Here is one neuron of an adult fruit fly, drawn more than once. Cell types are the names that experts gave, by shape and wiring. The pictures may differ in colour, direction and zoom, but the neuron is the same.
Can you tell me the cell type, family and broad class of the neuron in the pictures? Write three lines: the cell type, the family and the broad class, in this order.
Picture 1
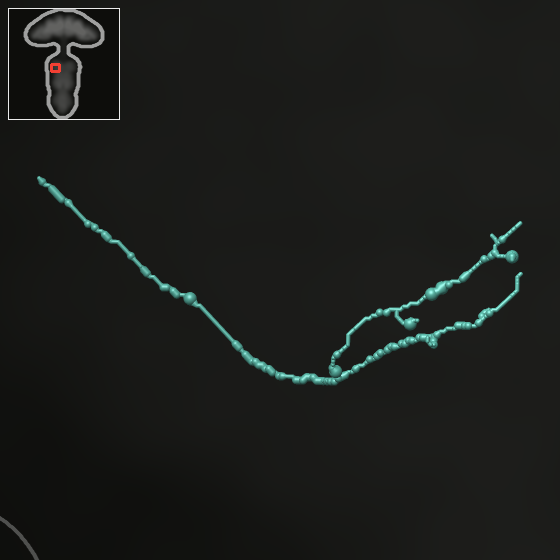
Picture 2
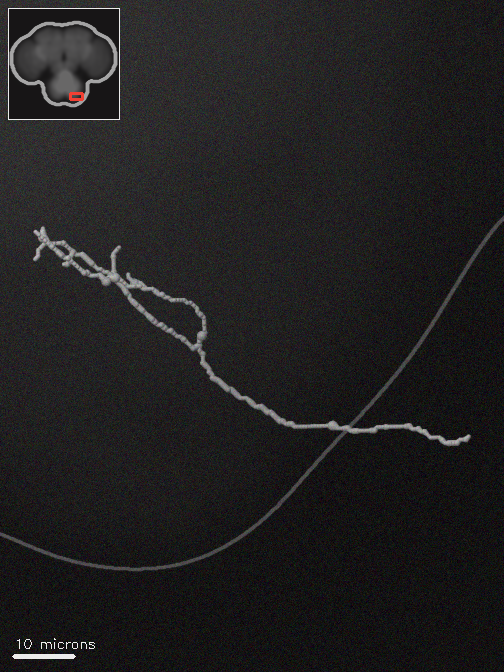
LgLG1b
class gustatory
sensory neuron entering the nerve cord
